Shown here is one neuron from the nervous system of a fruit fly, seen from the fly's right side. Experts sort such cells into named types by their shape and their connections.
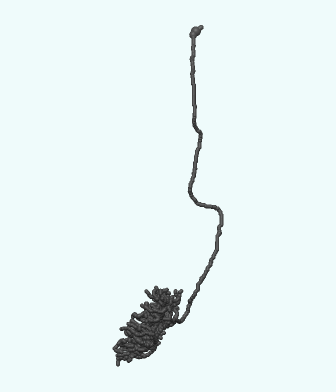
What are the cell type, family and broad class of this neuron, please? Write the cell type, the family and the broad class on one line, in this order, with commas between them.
Pm2a, Pm, optic-lobe intrinsic neuron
